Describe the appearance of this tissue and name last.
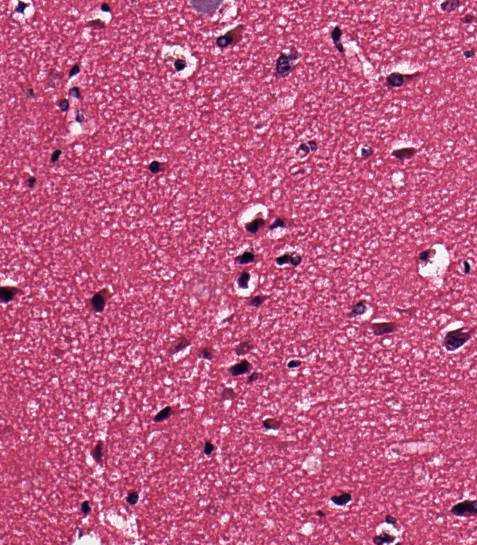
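Take a look across the whole field: it is an even pink, finely meshed background with nuclei scattered through it and no organised units. Notice that most of these nuclei have little or no cytoplasm visible around them. Their shapes are mostly round to oval, though a few are elongated or angular. There are no fat cells anywhere in the field. This tissue is cerebral cortex.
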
